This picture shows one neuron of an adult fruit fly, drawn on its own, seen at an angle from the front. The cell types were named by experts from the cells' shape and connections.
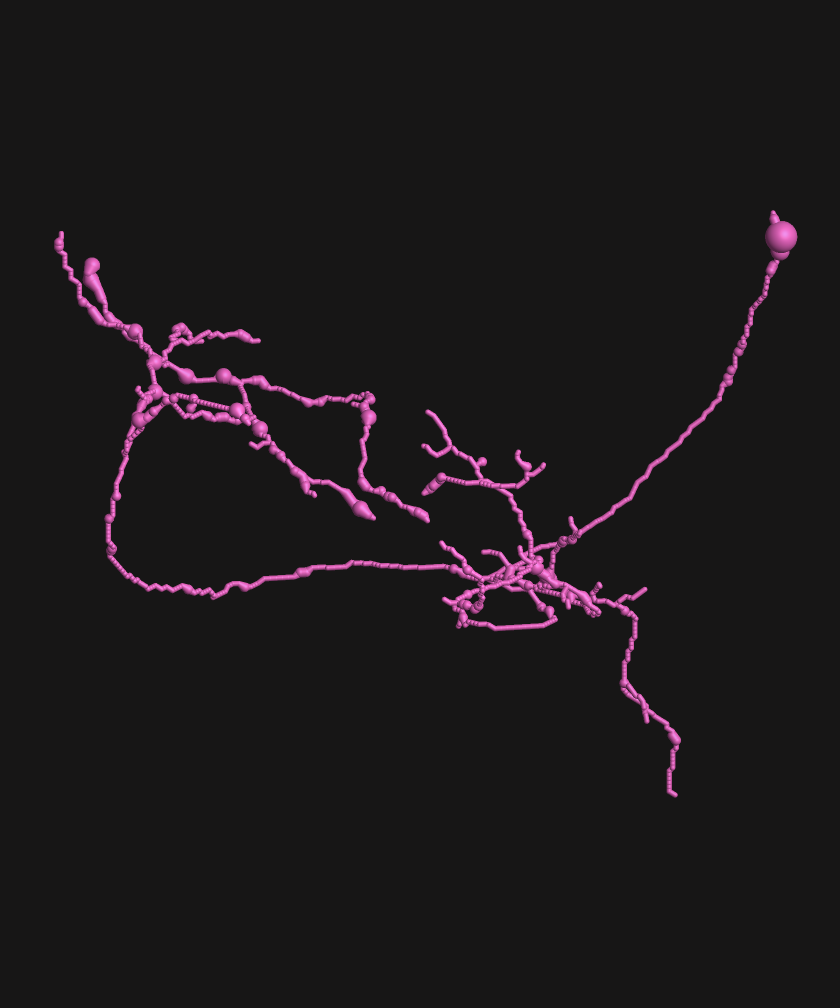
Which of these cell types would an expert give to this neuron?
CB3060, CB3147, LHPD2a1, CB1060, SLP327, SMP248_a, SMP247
CB1060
